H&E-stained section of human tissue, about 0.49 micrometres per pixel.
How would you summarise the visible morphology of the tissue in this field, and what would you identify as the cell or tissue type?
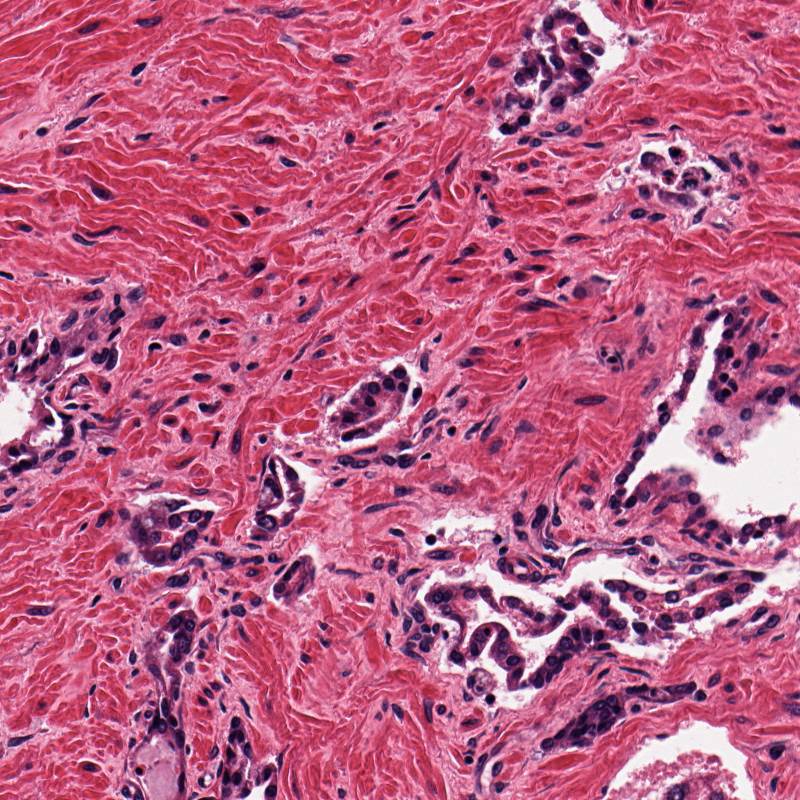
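Small irregular glands and cords of epithelial cells lie scattered in dense pink stroma, mostly lower half and right. Upper left, densely eosinophilic fibres with spindle-shaped nuclei form wavy interlacing bundles. Gland cell nuclei are dark, crowded and rounder than stromal nuclei. The tissue is prostate.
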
